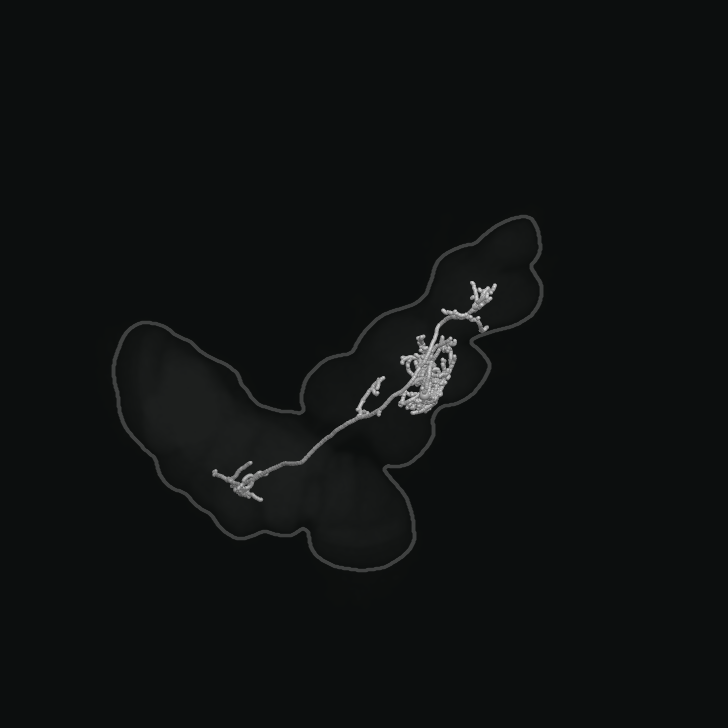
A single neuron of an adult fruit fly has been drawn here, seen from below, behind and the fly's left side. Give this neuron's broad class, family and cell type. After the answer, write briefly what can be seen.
Its broad class is ascending neuron. The family is hemilineage 05B. It is of cell type AN05B096. Its cell body lies in the middle of the picture. As drawn here it is wider than it is tall.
